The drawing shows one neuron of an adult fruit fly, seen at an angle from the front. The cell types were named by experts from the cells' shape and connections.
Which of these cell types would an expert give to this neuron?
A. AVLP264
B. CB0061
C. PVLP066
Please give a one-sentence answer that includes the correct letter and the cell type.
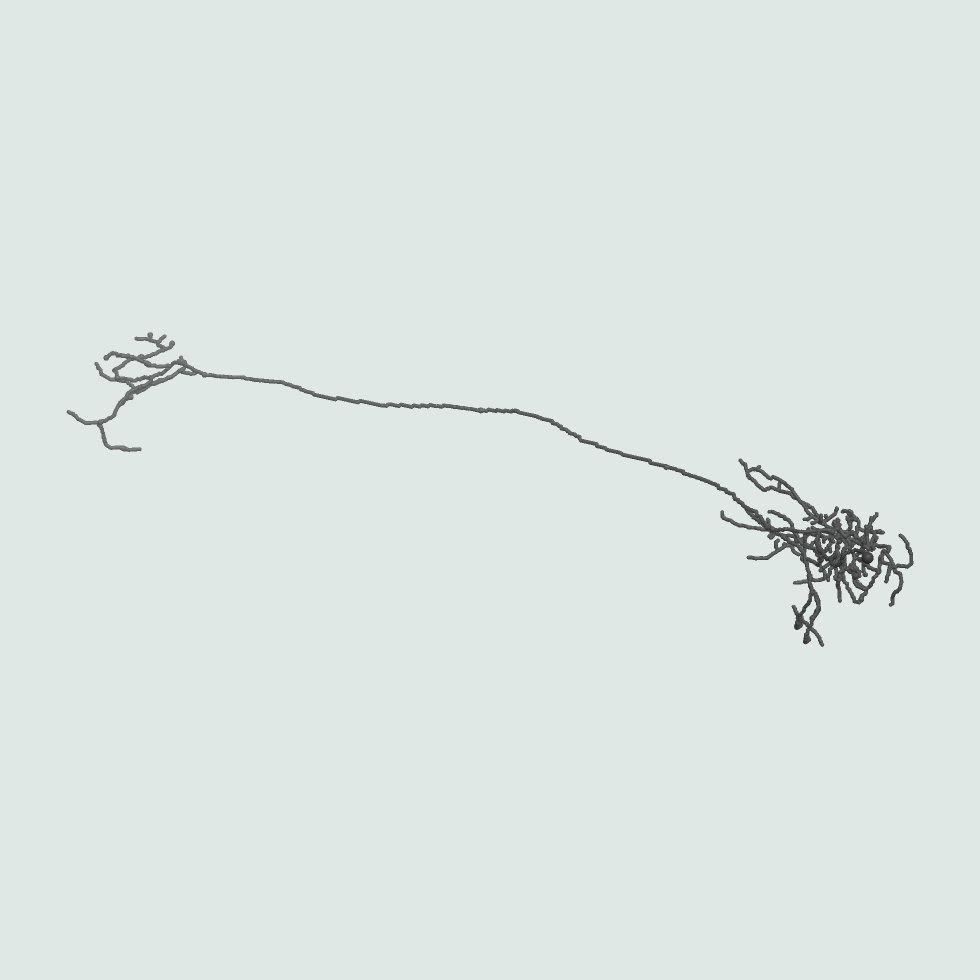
Under cell type, the neuron is listed as PVLP066, option C.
